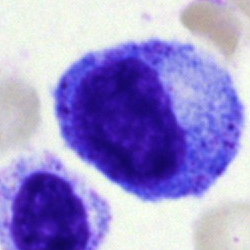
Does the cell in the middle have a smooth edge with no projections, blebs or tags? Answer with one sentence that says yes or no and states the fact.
Yes, along its outline the cell is smooth, with no projections.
